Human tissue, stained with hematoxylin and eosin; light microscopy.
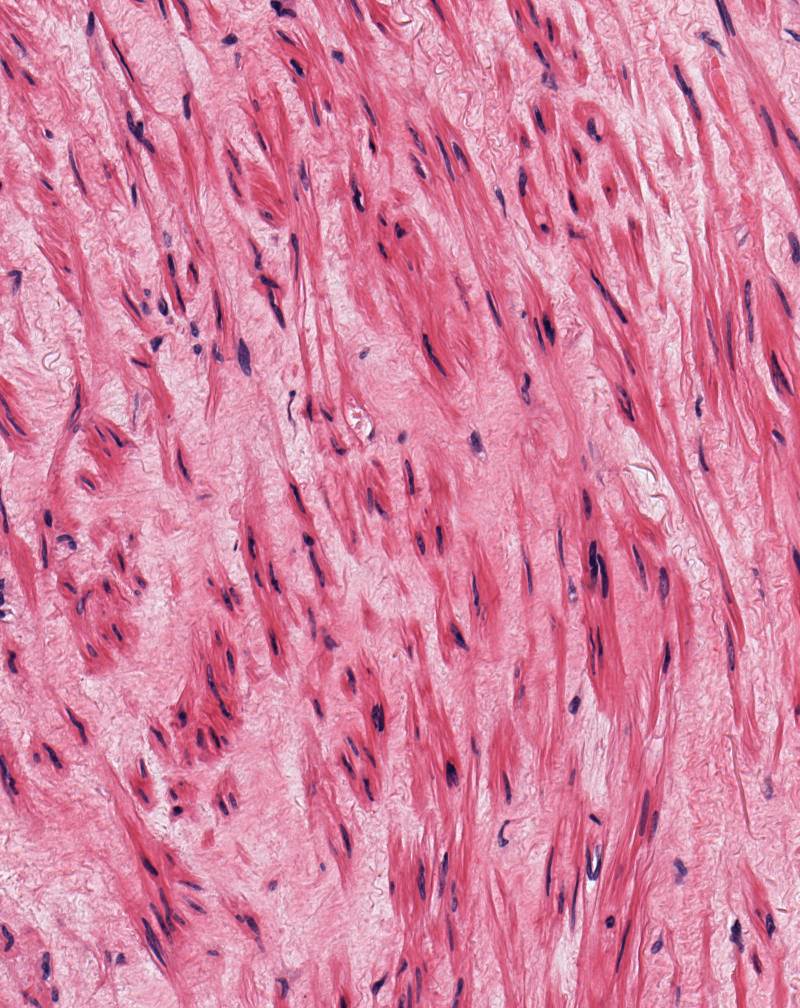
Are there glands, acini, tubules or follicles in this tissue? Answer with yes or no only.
No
